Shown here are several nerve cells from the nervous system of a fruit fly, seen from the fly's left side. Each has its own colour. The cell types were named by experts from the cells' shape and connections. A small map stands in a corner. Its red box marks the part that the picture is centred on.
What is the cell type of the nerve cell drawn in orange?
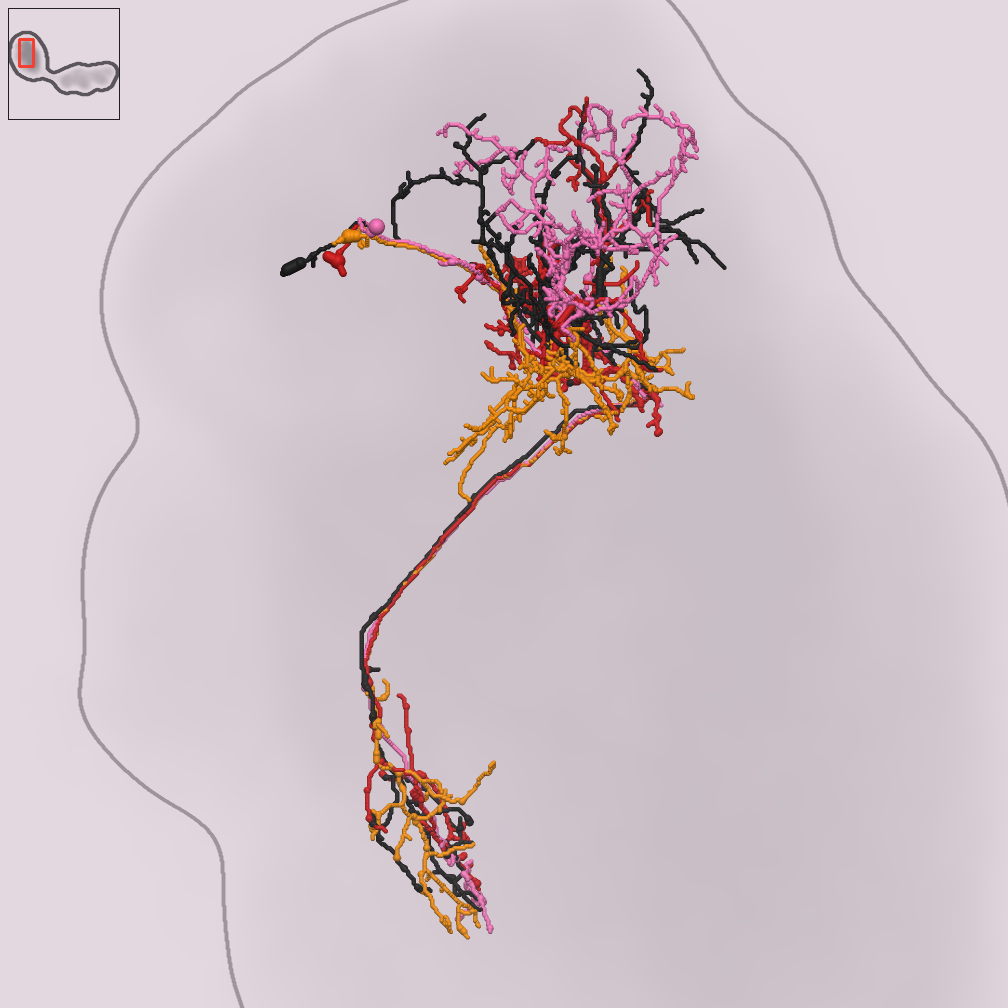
AVLP044_a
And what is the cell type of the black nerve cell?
LHAD2c2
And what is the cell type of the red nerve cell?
LHAD2c1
